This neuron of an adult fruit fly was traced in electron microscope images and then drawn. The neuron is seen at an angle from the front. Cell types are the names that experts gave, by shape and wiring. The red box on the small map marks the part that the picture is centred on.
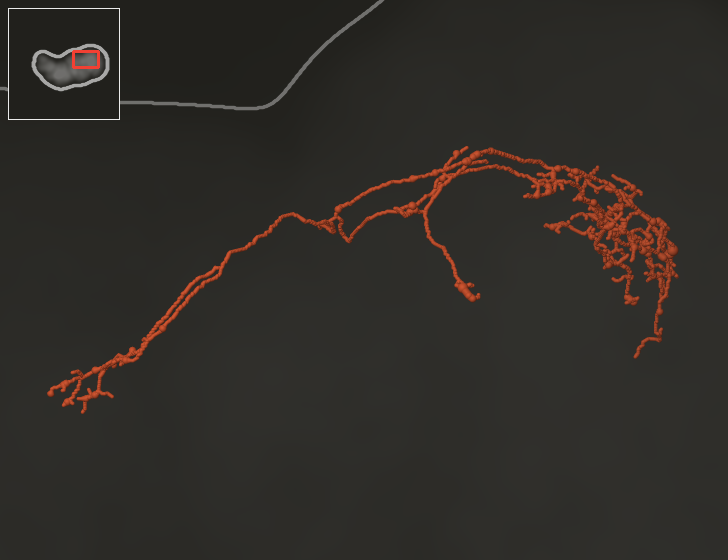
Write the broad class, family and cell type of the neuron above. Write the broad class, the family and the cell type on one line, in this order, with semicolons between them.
central-brain intrinsic neuron; hemilineage SMPad1; SIP147m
